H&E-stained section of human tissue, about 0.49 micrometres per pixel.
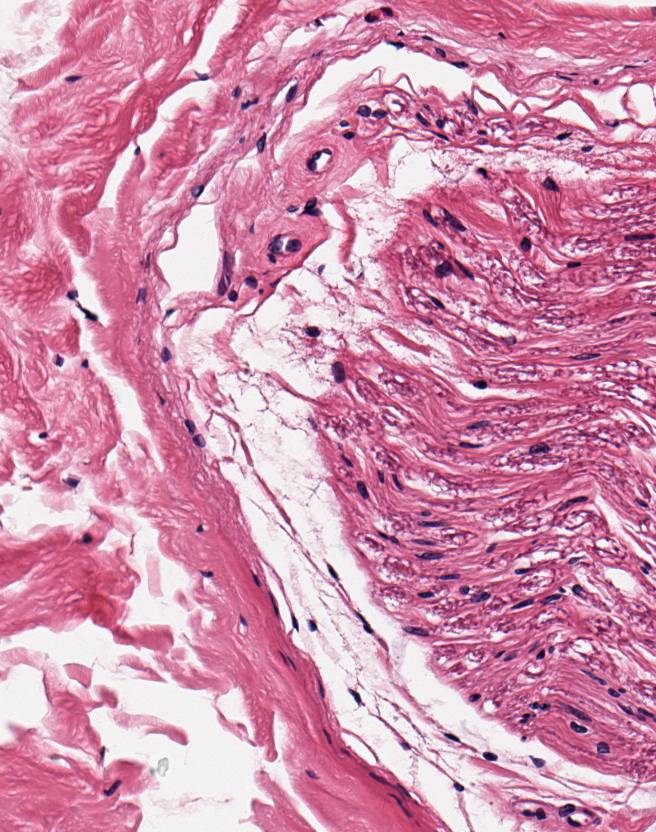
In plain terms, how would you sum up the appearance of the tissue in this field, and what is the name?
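A curved bundle of closely packed wavy fibres with many elongated dark nuclei fills the right half. The left part is dense, deeply pink collagen in thick bundles with sparse nuclei. A pale, loose zone of fine wispy pink strands separates the two in the centre. No fat cells are present. This is tibial nerve.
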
